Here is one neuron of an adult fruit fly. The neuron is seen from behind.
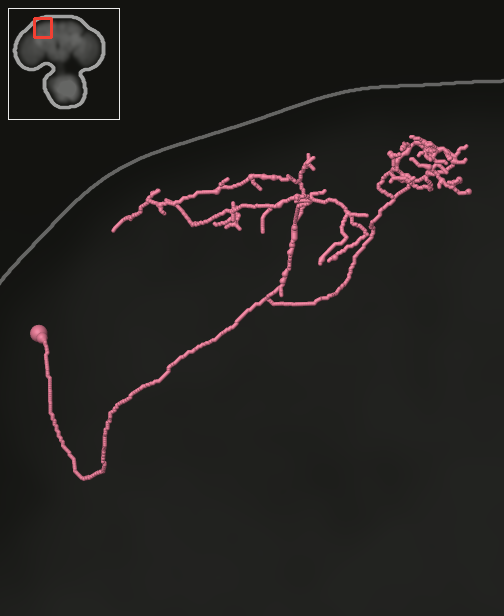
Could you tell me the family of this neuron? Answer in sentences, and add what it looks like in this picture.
The family is hemilineage SLPal3_and_SLPal4_dorsal. It is a central-brain intrinsic neuron. The cell body can be seen on the left of the picture. Dozens of branch ends can be seen.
